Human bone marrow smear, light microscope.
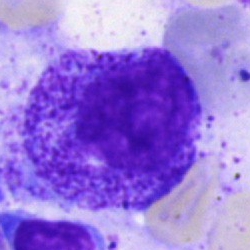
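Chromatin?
Dense, dark purple.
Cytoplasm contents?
Packed with coarse, dark purple granules. The broadest granular band lies left of the nucleus.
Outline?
Broadly round, with an uneven, granular edge.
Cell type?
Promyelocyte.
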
